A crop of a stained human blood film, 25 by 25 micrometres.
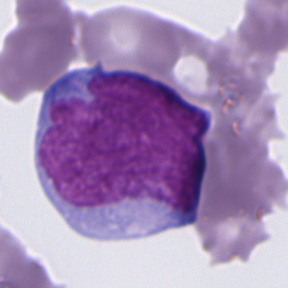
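Myeloblast at the centre of a stained peripheral blood smear: the nucleus fills most of the cell, has a notch in its upper-left edge, and on the right almost reaches the cell edge. Cytoplasm is bluest along the rim, with no granules.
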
